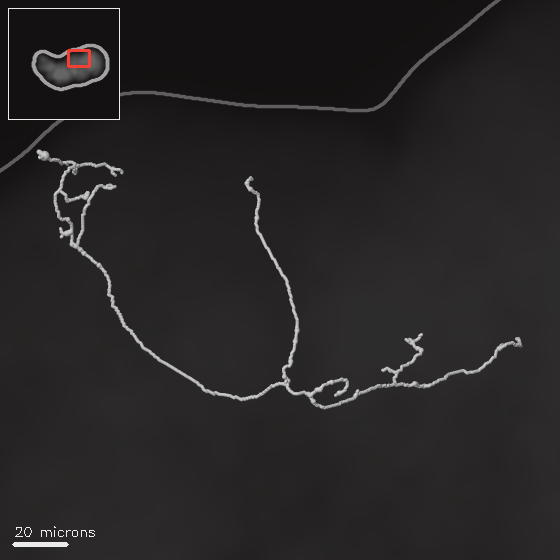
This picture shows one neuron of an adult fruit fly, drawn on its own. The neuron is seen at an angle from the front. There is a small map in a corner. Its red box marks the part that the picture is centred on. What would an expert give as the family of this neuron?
class Kenyon Cell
